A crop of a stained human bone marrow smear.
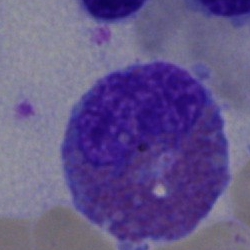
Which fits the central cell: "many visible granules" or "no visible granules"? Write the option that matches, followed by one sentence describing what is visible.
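Many visible granules. The lower part of the cell is dotted with fine reddish-purple granules.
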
